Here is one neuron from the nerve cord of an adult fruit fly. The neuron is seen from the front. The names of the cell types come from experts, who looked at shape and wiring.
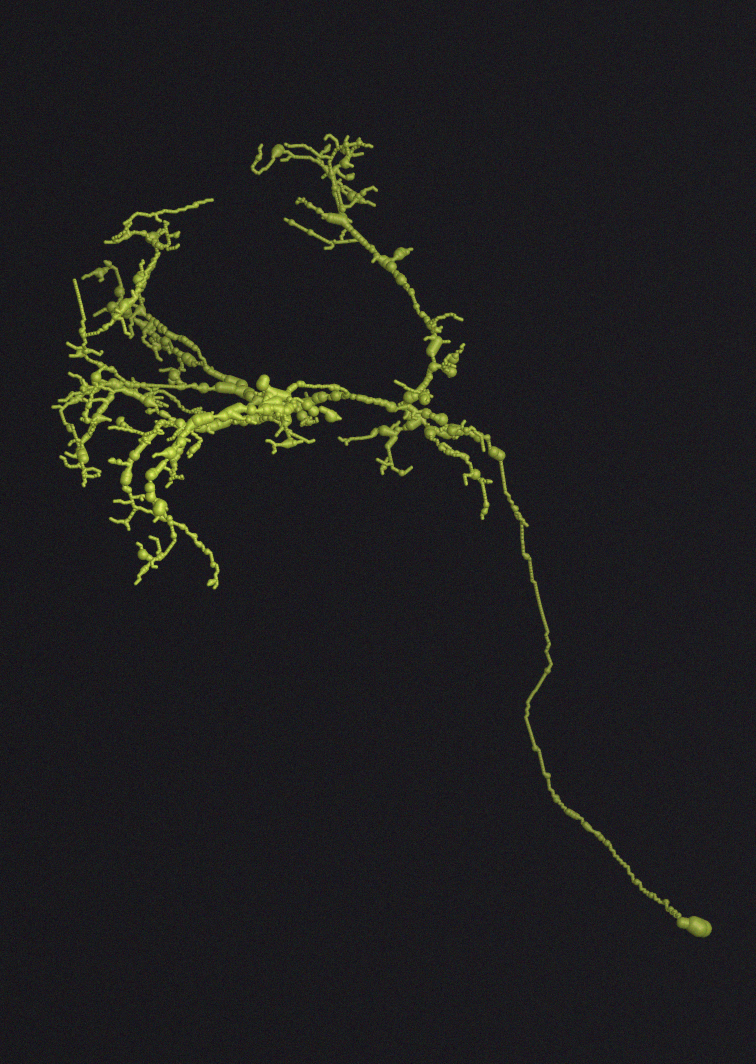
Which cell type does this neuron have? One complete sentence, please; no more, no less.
So far as cell type goes, this neuron is IN06B061.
